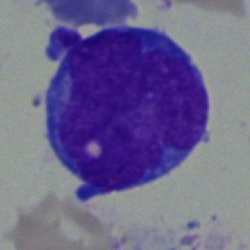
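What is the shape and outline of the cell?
Roughly round, with a mostly smooth outline, though small blue blebs bulge from its upper left and bottom edges.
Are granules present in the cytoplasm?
None are seen.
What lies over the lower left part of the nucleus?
A single small round clear spot.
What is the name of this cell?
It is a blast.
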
